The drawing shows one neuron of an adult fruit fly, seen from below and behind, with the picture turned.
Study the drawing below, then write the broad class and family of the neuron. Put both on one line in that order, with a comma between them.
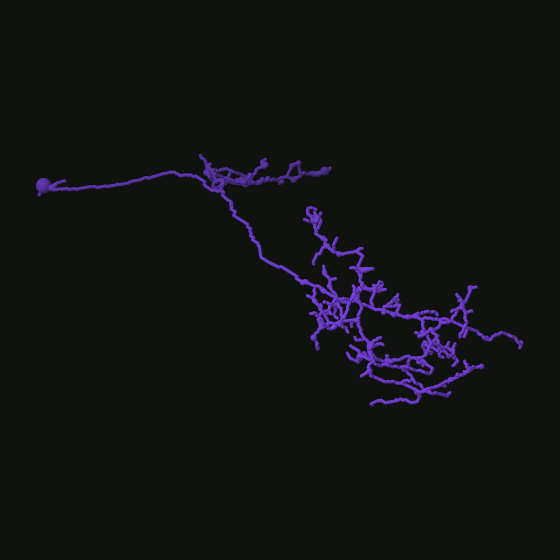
central-brain intrinsic neuron, hemilineage LALa1_posterior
